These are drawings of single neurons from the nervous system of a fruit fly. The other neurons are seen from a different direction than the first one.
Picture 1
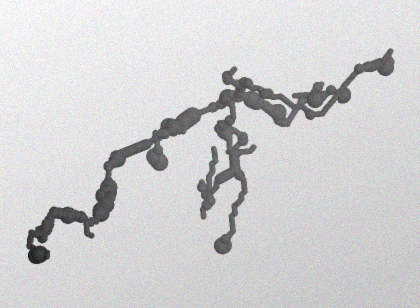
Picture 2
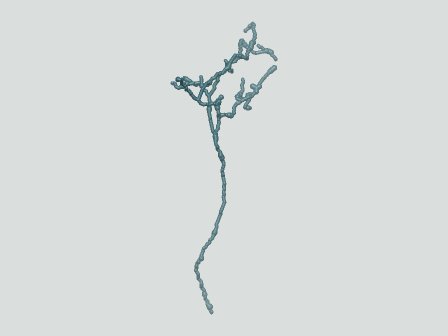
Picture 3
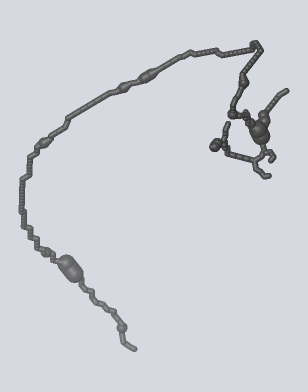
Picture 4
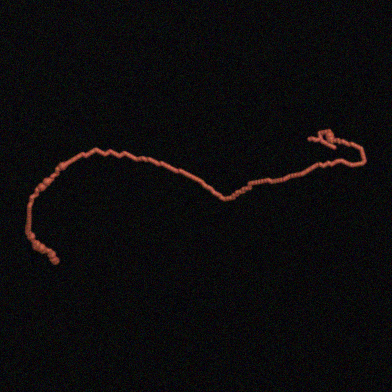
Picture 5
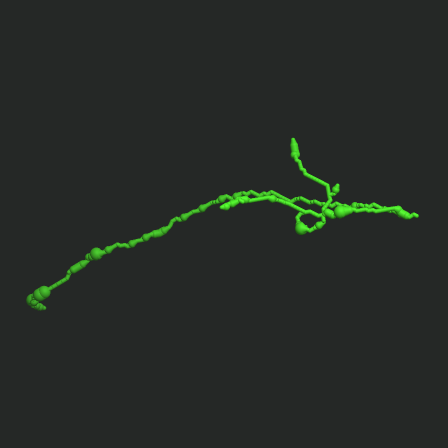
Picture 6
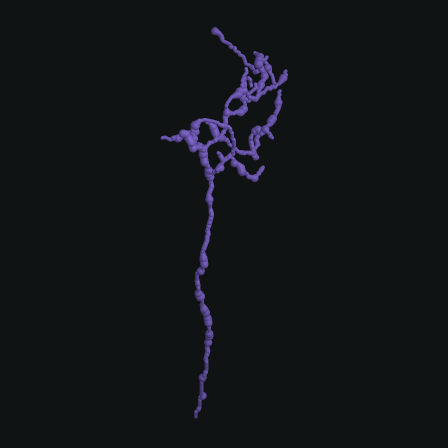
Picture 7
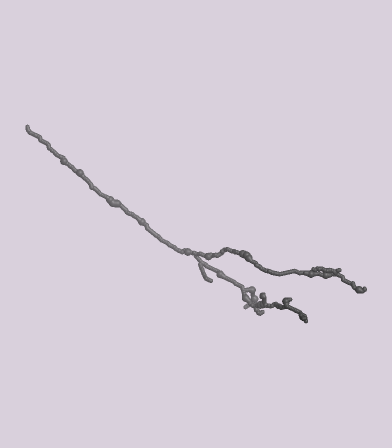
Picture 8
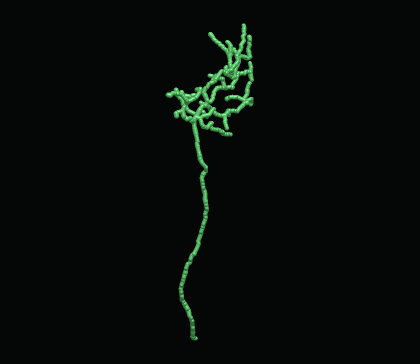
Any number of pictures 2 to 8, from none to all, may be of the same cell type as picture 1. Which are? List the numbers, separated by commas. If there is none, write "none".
2, 6, 8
